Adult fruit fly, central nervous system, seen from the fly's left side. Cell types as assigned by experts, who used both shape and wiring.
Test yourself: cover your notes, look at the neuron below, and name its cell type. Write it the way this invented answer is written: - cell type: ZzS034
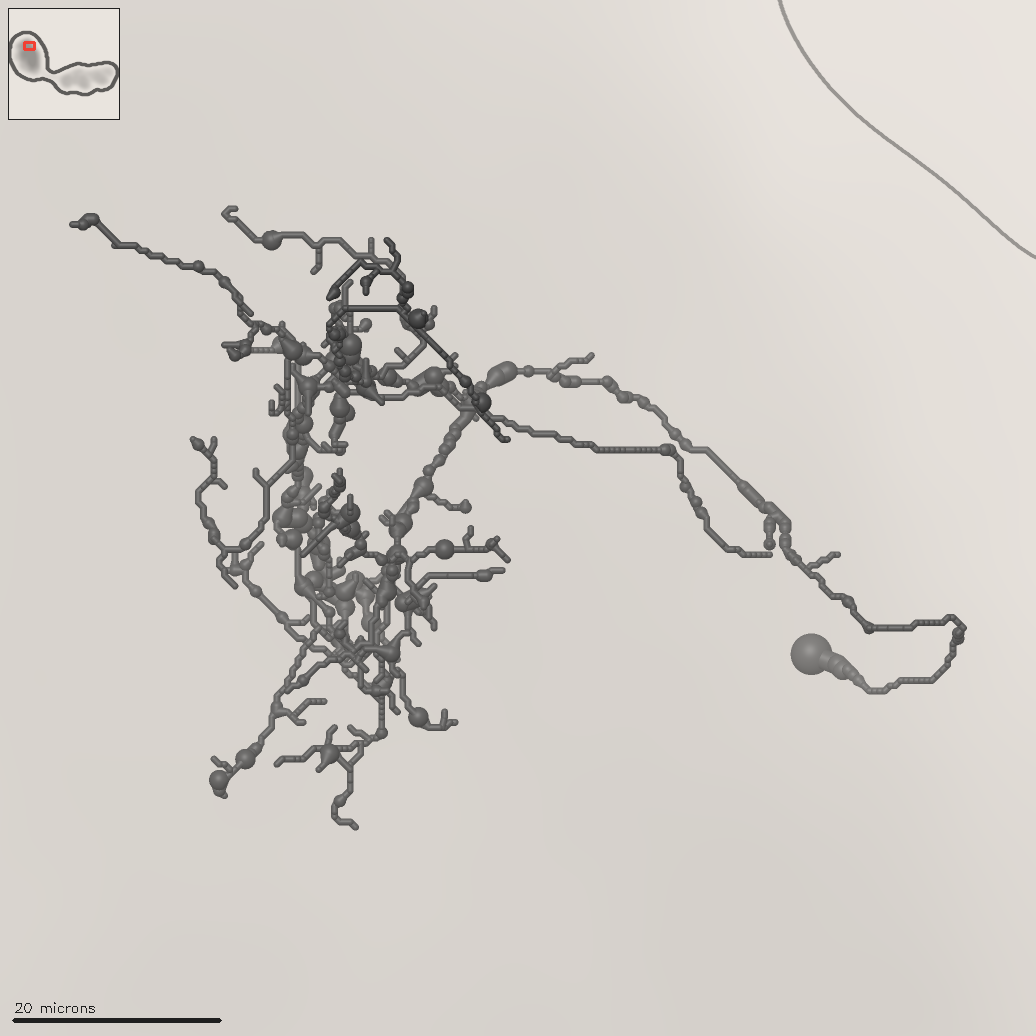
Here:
- cell type: LHPV4d4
